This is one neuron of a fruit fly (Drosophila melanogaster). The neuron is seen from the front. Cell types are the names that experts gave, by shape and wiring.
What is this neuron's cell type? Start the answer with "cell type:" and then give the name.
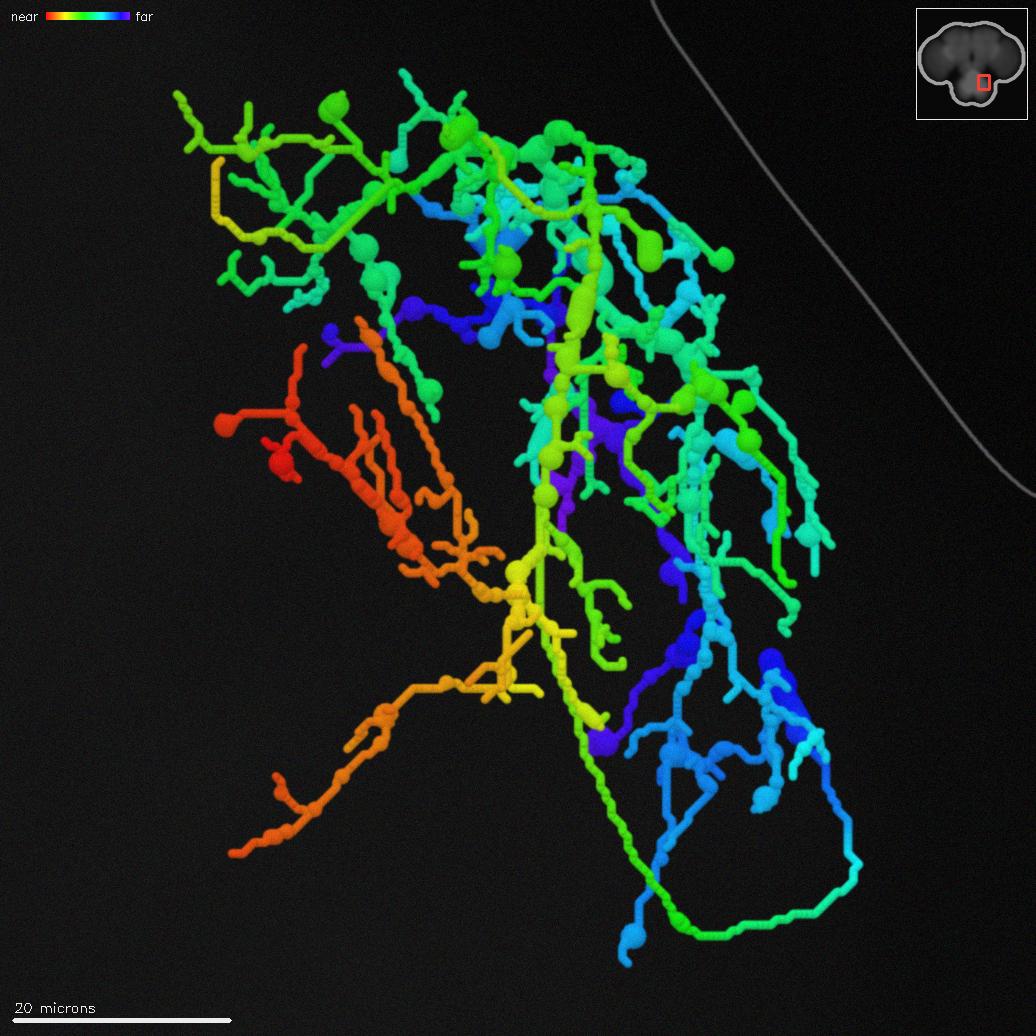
cell type: IN08A047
